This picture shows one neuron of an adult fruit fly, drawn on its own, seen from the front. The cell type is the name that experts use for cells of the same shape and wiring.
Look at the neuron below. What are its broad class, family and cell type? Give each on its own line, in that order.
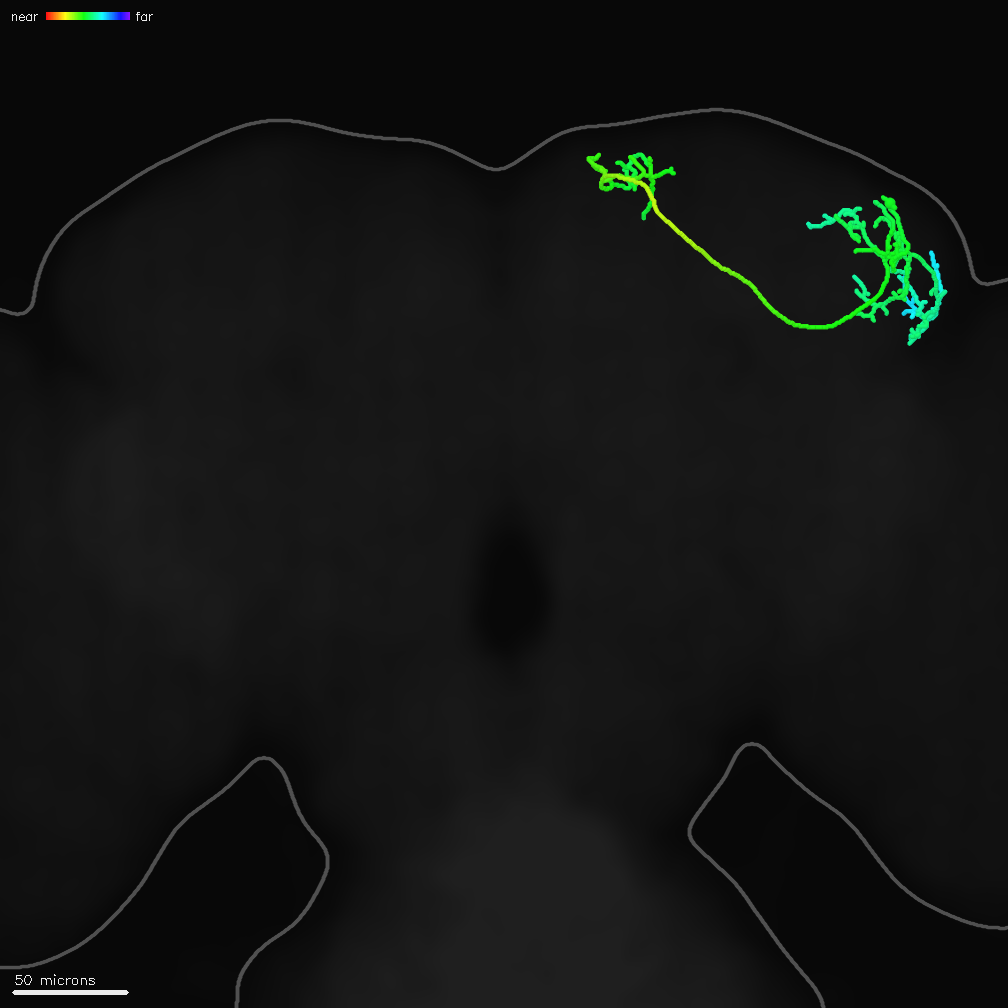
central-brain intrinsic neuron
hemilineage LHl2_dorsal
LHAD1d2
